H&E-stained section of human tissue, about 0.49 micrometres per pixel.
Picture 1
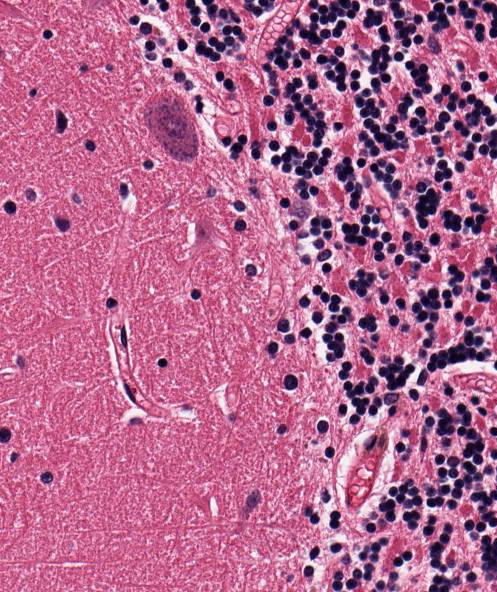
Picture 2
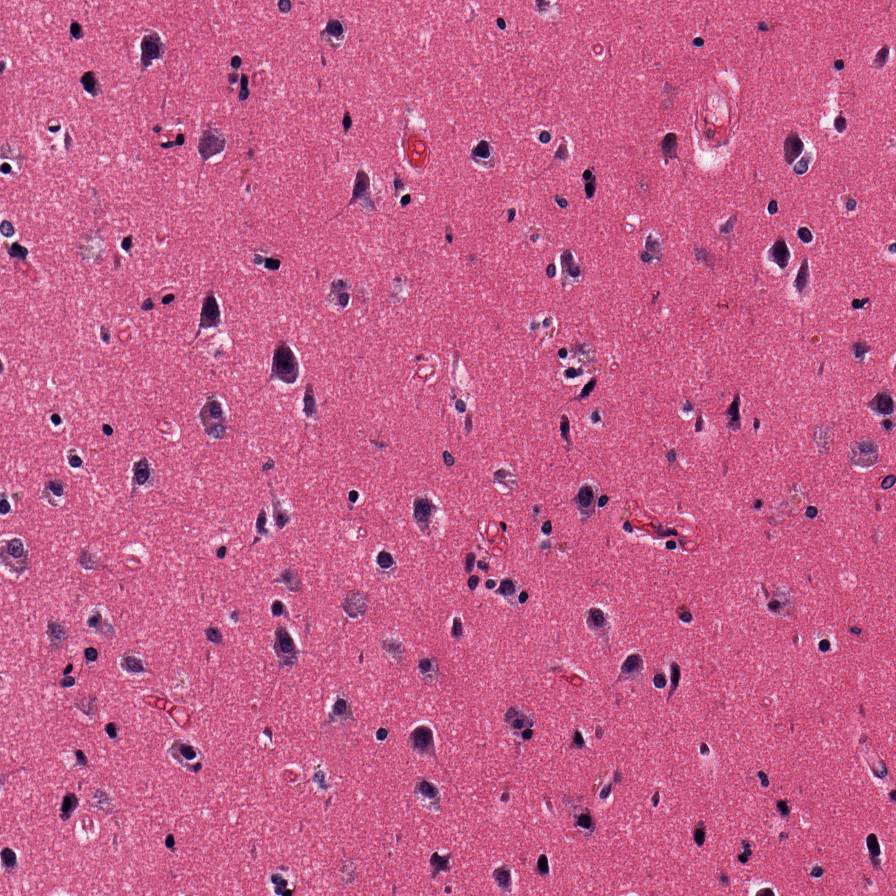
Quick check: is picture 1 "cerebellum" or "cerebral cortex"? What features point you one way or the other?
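Taking them in turn, I'd put the cerebellum in picture 1 and the cerebral cortex in picture 2. Picture 1 splits into a pale pink, sparsely cellular zone on the left and a dense zone of small, round, dark nuclei with very little visible cytoplasm on the right, with an irregular boundary running top to bottom.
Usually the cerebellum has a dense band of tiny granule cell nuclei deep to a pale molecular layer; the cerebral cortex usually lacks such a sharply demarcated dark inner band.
Picture 2 instead has a uniform, finely granular pink background with cells scattered singly rather than grouped into units. Many larger cells there are neurons with angular, triangular bodies tapering into a single process, spread across the field, and small, round, dark nuclei with little visible cytoplasm outnumber them.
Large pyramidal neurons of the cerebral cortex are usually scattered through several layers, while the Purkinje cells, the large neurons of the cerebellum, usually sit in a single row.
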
